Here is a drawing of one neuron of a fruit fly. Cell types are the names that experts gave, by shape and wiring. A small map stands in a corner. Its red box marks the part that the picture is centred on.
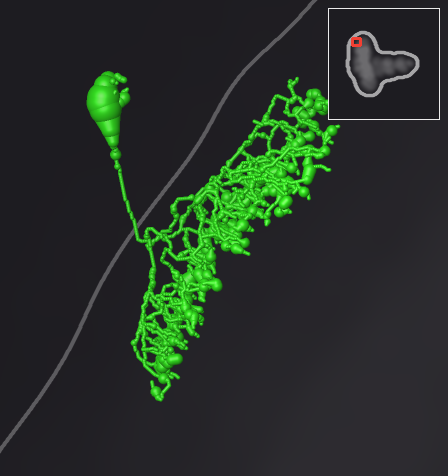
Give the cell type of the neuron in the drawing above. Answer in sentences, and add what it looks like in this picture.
It is of cell type Dm1. This is an optic-lobe intrinsic neuron. Its cell body lies at the upper left of the picture. Dozens of branch ends can be seen.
